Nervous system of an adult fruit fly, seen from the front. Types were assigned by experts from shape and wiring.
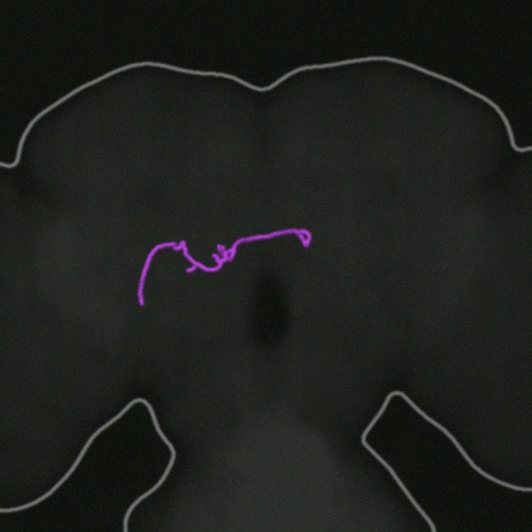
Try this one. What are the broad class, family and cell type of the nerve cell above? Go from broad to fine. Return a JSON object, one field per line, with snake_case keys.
{
 "broad_class": "sensory neuron entering the brain",
 "family": "class olfactory",
 "cell_type": "ORN_DM6"
}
